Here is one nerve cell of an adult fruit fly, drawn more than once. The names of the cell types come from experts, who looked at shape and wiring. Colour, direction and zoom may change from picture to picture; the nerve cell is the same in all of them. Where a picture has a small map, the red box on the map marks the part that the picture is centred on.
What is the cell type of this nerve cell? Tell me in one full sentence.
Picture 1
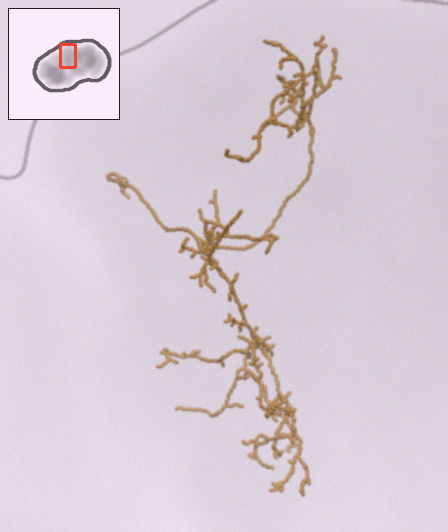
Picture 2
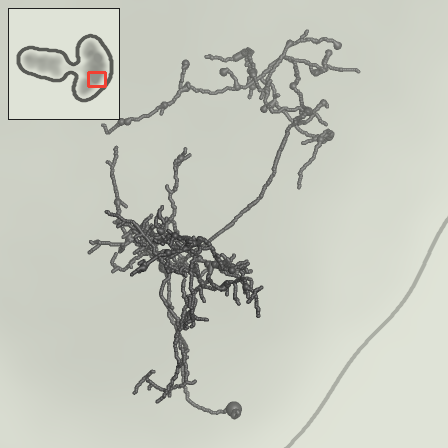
The cell type this nerve cell represents is AVLP027.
